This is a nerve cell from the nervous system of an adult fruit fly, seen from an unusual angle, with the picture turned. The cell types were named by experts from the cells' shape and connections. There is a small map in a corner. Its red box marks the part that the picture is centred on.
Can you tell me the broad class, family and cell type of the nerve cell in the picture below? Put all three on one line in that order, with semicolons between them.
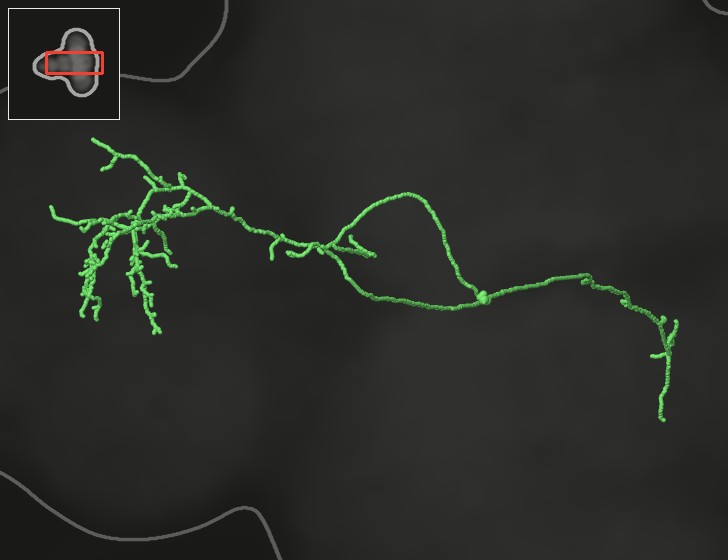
ascending neuron; hemilineage 08B; AN08B107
